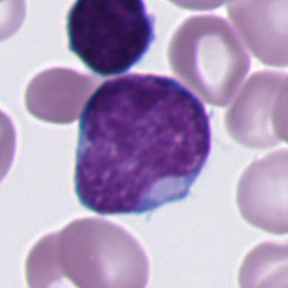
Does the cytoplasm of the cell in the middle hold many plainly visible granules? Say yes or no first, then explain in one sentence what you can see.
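No. No granules are visible in the cytoplasm.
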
